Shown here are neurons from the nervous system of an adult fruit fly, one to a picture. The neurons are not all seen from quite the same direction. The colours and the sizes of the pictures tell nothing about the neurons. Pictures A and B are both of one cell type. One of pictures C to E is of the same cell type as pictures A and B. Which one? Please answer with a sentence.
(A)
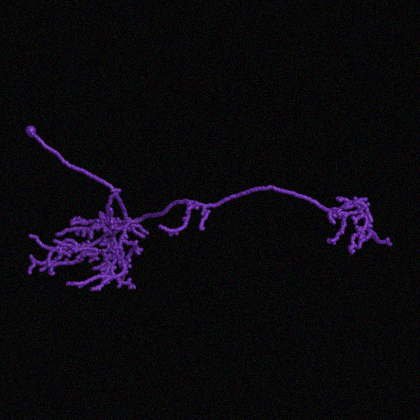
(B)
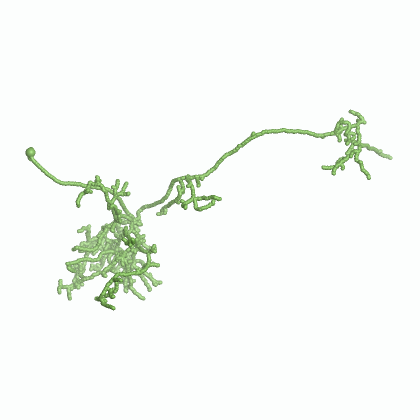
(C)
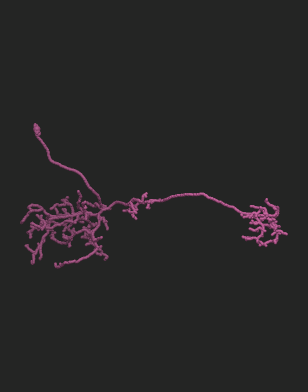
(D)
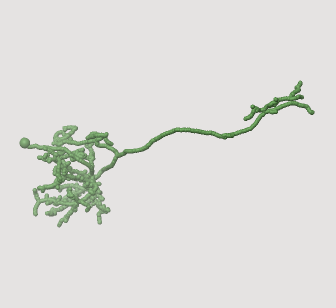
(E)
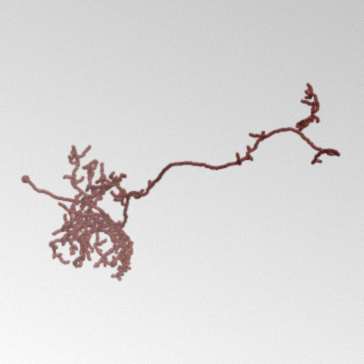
Picture C is of the same cell type.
